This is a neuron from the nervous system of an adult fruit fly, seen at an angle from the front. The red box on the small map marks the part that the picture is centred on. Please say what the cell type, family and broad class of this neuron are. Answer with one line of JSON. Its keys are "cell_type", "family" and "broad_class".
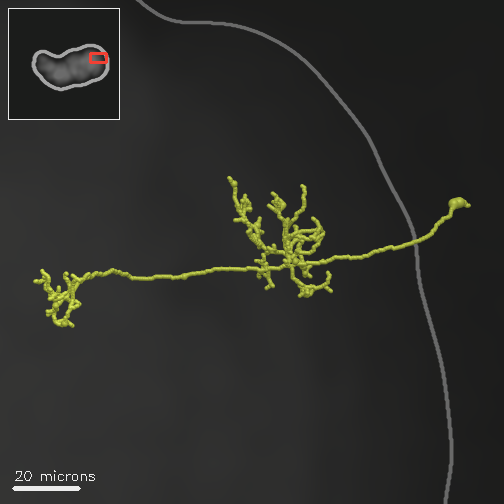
{"cell_type": "Tm40", "family": "Tm", "broad_class": "optic-lobe intrinsic neuron"}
